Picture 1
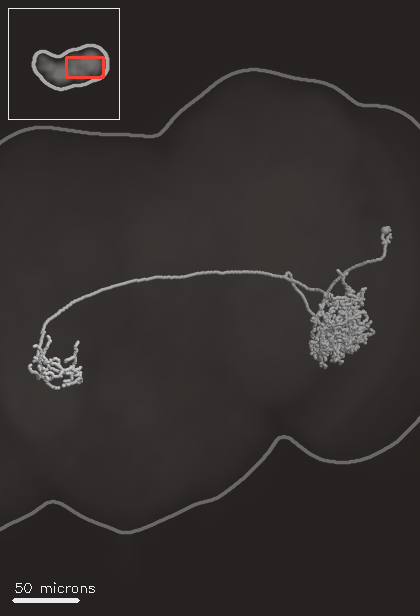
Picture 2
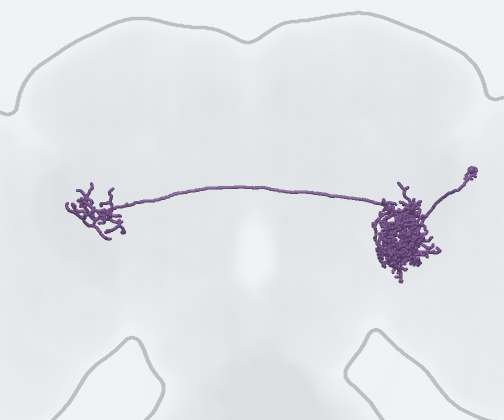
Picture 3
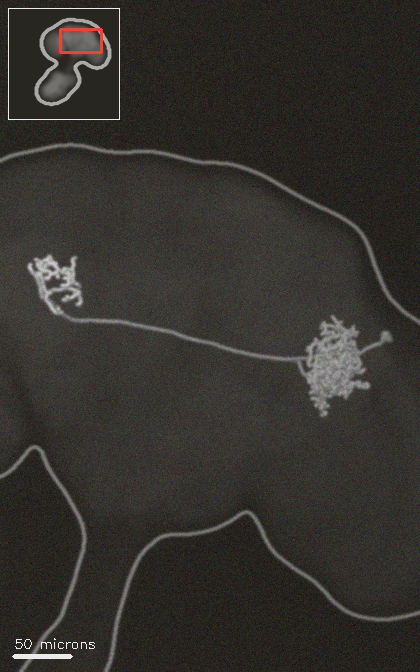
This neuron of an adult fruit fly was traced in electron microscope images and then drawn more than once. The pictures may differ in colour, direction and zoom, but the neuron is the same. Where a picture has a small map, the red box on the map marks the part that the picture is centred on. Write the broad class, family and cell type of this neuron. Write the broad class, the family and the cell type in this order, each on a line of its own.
central-brain intrinsic neuron
hemilineage VLPl&d1_lateral
AVLP261_b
